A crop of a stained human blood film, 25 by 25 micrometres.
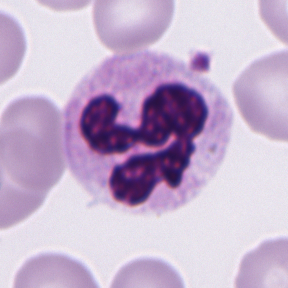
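Segmented neutrophil in a stained smear of human peripheral blood. No nucleoli are visible in the nucleus. The cytoplasm is pale pinkish-lilac and filled with fine, faint lilac granules. No vacuoles are seen in the cytoplasm.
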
